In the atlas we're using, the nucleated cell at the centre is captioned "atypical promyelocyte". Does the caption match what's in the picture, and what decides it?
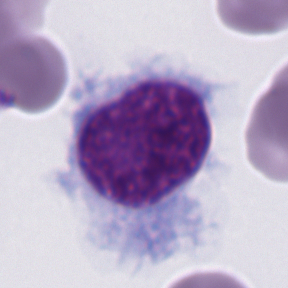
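The cell border is ragged and fringed all round with many fine hair-like projections, a feature that goes with hairy cell.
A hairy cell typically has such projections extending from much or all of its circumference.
The cytoplasm is pale blue, and the absence of distinct granules in it likewise goes with hairy cell.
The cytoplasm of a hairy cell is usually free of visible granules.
No distinct nucleolus can be seen in the nucleus, which also goes with hairy cell.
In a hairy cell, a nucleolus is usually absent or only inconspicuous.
Red cells lie around it, but none touches it. The name atypical promyelocyte therefore does not fit; the cell is a hairy cell.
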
